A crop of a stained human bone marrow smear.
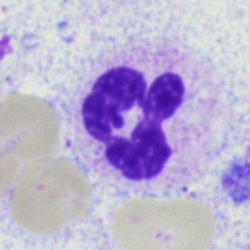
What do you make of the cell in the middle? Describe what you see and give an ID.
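The outline is roughly round and only faintly marked against the background. Chromatin is dark purple and coarsely clumped. Abundant, pale pinkish-lilac cytoplasm holds fine, dust-like pinkish-violet granules, not coarse large ones. This is a segmented neutrophil.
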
